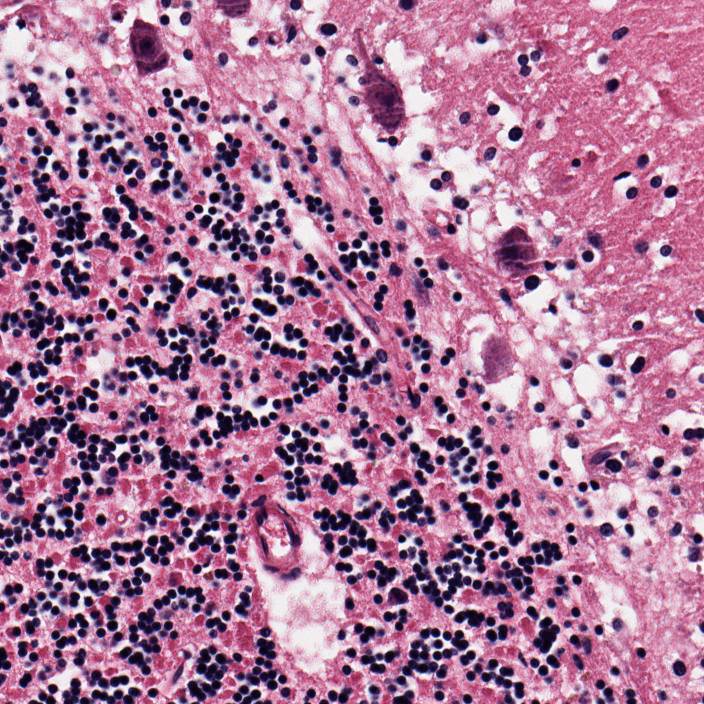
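Cerebellum: a diagonal border divides a dense zone (lower left) of crowded small round dark-blue nuclei with almost no cytoplasm from a sparsely cellular pale pink zone (upper right). Large neurons with abundant purple cytoplasm line its upper part. Pink eosinophilic patches lie between nuclear clusters.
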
